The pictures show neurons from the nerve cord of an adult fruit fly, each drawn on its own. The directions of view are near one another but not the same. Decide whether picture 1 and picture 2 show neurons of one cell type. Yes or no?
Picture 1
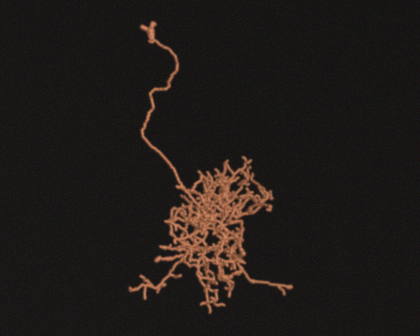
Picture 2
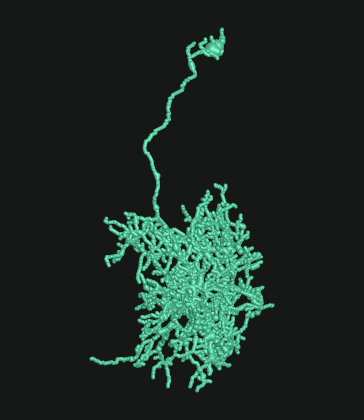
no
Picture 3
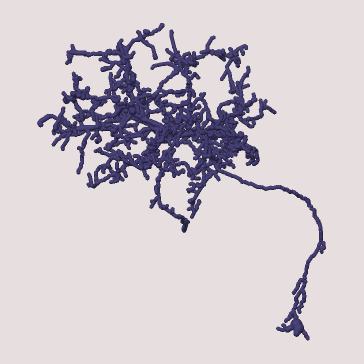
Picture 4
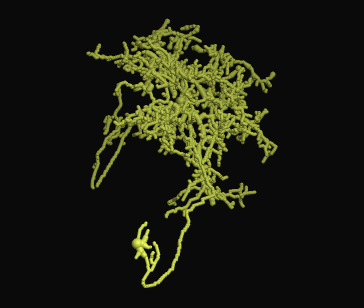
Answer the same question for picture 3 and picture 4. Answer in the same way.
yes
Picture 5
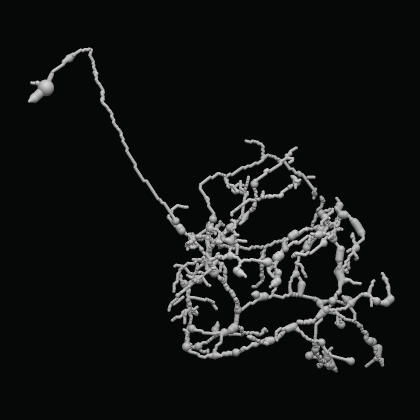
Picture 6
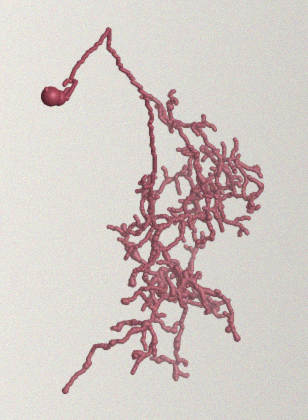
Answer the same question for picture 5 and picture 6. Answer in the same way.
no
